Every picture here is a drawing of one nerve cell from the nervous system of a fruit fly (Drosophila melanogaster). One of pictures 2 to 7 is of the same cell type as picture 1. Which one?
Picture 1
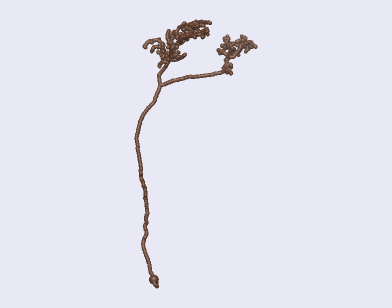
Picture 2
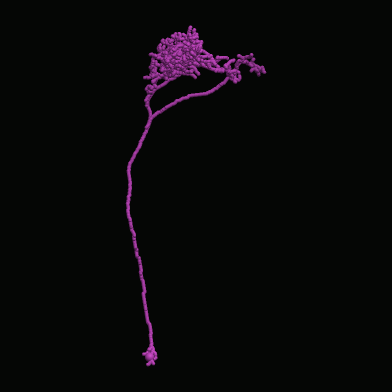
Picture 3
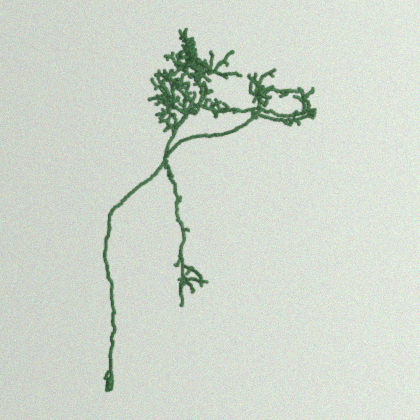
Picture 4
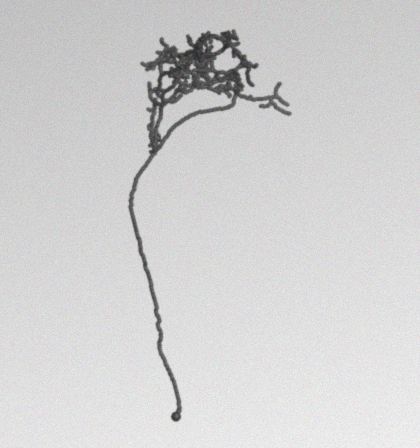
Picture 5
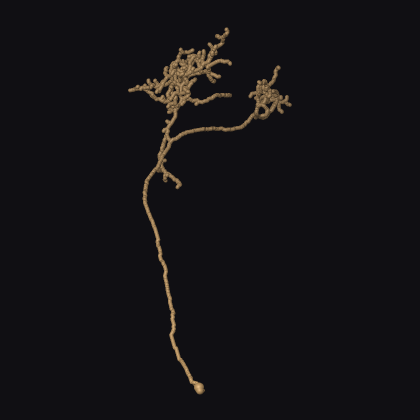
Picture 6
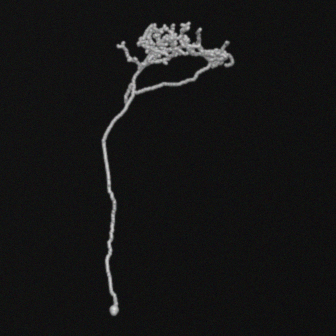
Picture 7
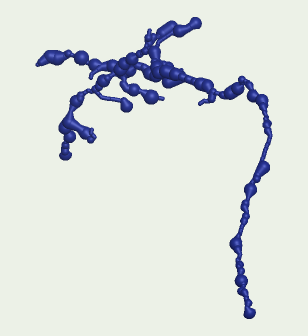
Picture 5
